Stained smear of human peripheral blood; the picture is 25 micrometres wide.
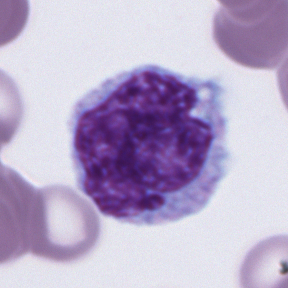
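Monocyte, the cell in the middle of this blood smear. Its nucleus measures about 13 by 11 micrometres and fills about 70% of the cell's area. Look closely at the chromatin: dark purple, coarsely clumped, with paler gaps between the clumps. The pale greyish-blue cytoplasm forms a rim that is broader on the right and lower side than on the left. At the upper right, beside the edge of the nucleus, you can find a small clear vacuole.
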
